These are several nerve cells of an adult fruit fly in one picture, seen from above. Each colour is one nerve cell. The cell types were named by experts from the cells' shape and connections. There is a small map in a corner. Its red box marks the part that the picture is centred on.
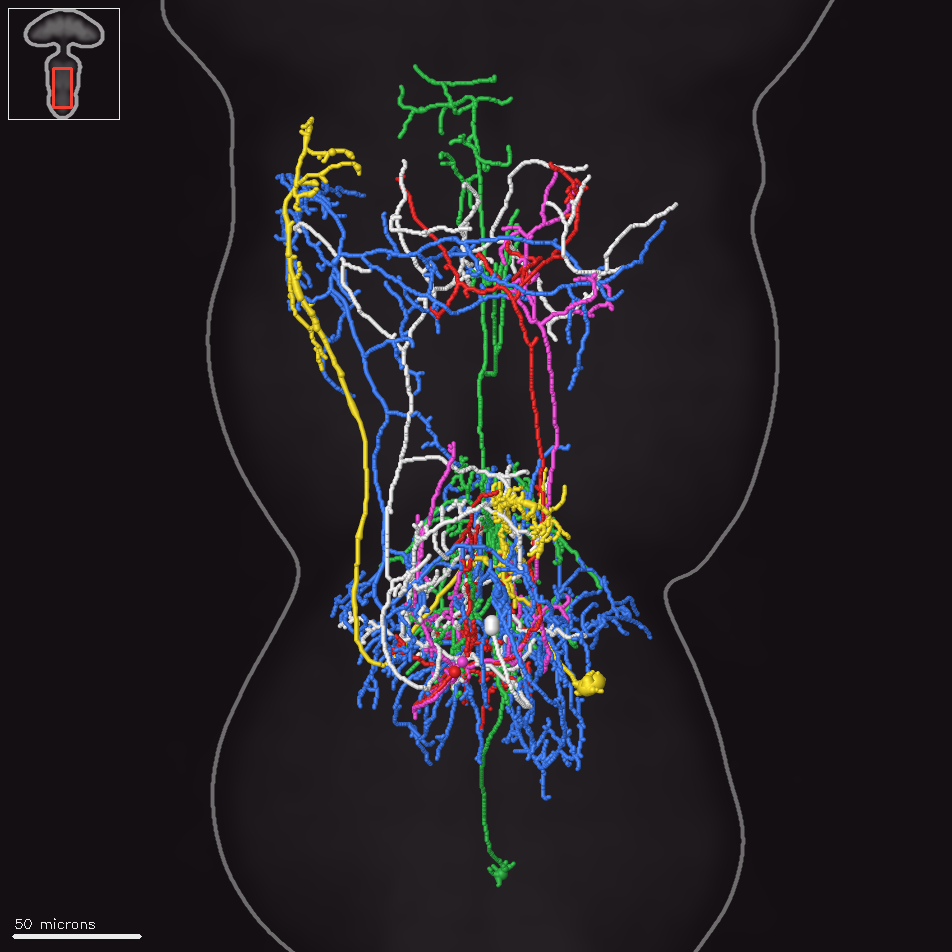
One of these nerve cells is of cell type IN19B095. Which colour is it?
magenta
